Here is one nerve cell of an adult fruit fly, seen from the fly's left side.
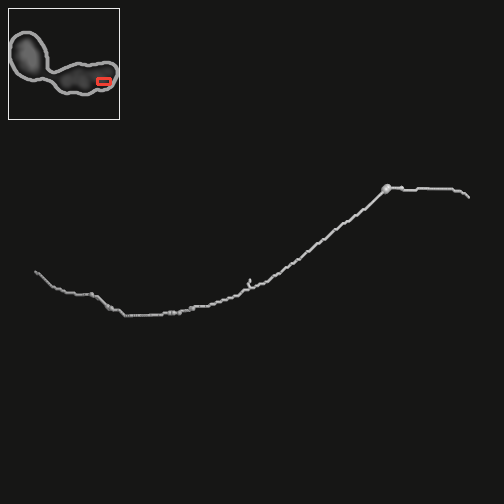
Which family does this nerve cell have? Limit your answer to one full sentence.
Under family class mechanosensory tactile sits this nerve cell.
